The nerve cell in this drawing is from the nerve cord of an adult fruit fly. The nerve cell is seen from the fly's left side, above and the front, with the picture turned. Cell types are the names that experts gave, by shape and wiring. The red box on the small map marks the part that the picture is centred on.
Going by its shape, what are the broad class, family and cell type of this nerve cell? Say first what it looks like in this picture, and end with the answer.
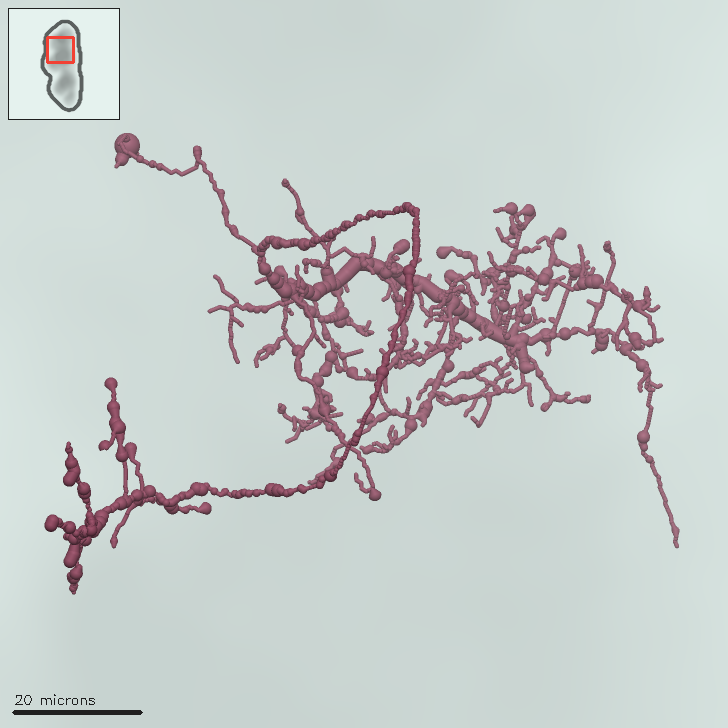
By the scale bar it is about 100 microns wide in this view. In this view it is wider than it is tall. It is a nerve-cord intrinsic neuron. Its family is hemilineage 06B. Its cell type is IN06B067.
